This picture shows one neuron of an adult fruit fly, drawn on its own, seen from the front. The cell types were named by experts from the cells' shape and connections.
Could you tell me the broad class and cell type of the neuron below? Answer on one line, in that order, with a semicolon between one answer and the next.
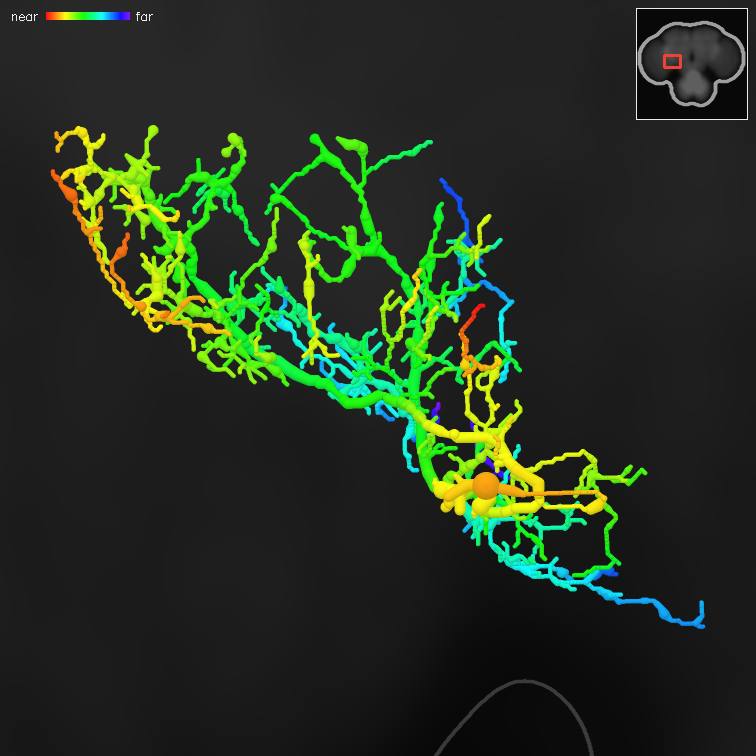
central-brain intrinsic neuron; AVLP614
